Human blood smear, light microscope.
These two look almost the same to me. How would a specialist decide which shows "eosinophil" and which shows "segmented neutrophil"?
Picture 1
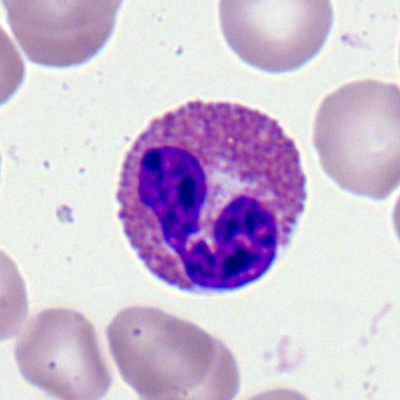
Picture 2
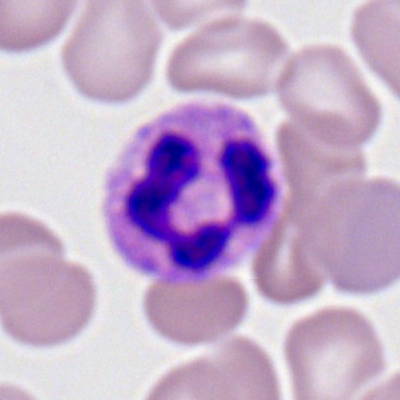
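The eosinophil is in picture 1 and the segmented neutrophil in picture 2, and the nucleus is a good place to begin comparing them. Count the lobes: the eosinophil has two, joined by a narrow band, while picture 2 shows at least three.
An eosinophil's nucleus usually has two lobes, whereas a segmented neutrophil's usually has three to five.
Next, the cytoplasm, which is abundant in the one and plentiful in the other. In the eosinophil it is densely packed with pinkish granules, apart from a paler area with fewer granules between the two lobes; in the segmented neutrophil it is pale pinkish-lilac with a fine granular texture and no large coloured granules.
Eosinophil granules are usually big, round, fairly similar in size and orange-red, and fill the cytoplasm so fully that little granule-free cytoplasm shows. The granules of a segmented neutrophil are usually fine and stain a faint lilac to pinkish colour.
Some things the two share: round, smooth outlines and dark purple, coarsely clumped chromatin. No nucleoli are visible in the lobes of the neutrophil.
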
